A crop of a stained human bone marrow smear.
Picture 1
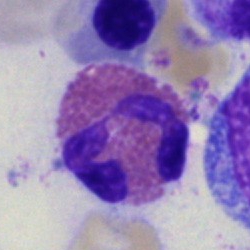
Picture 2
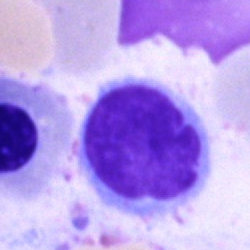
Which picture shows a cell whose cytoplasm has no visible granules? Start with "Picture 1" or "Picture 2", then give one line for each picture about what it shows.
Picture 2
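What picture 1 shows: The cytoplasm is packed with coarse pink-orange granules.
What picture 2 shows: No granules are seen in the cytoplasm.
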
